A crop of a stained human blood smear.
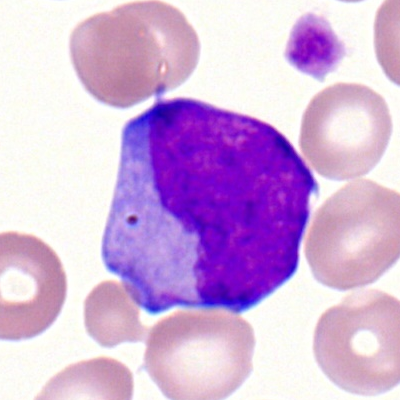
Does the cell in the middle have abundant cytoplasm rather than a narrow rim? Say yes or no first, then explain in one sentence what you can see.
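Yes. The cytoplasm forms a broad crescent on one side rather than a thin rim.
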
